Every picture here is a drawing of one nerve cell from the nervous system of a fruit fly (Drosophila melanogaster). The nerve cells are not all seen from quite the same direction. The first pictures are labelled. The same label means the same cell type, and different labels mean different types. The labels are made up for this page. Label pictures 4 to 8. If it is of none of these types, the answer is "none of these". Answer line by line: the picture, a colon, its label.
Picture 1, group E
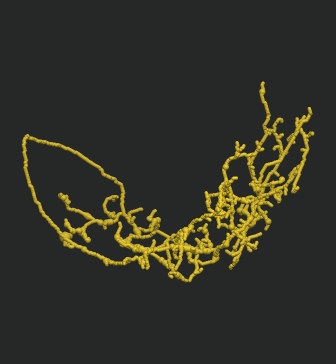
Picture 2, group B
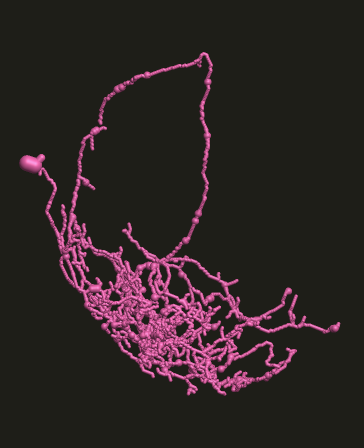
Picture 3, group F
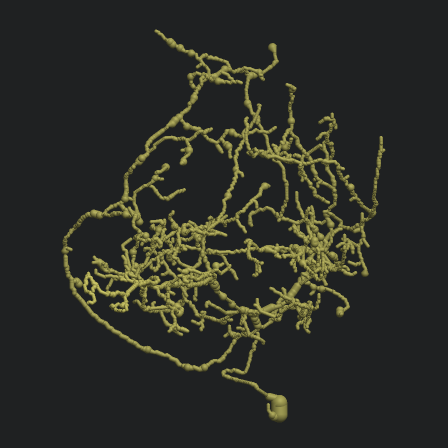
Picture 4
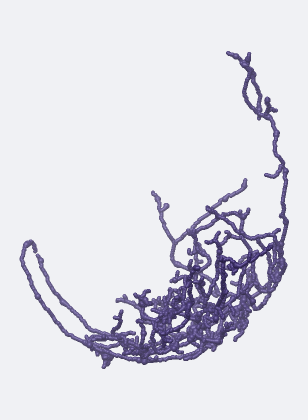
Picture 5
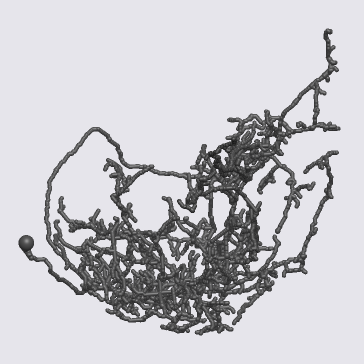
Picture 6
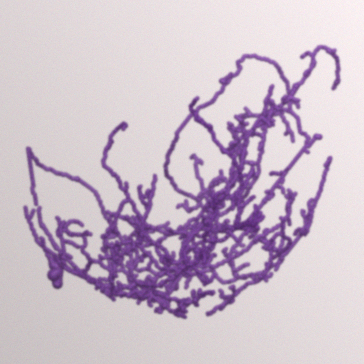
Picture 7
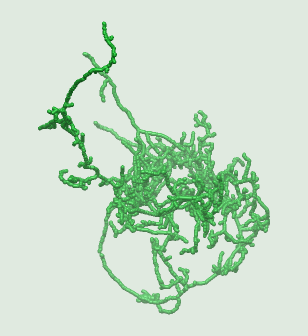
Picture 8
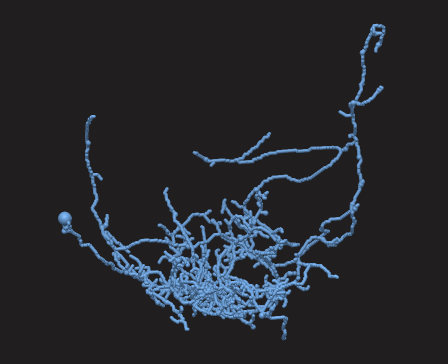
4: group B
5: group B
6: group B
7: group F
8: group B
